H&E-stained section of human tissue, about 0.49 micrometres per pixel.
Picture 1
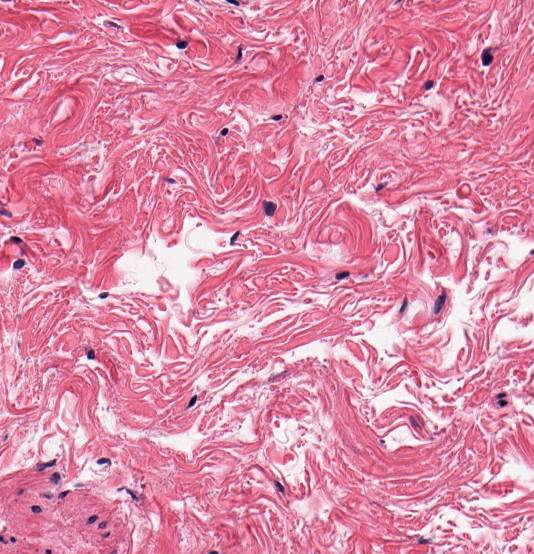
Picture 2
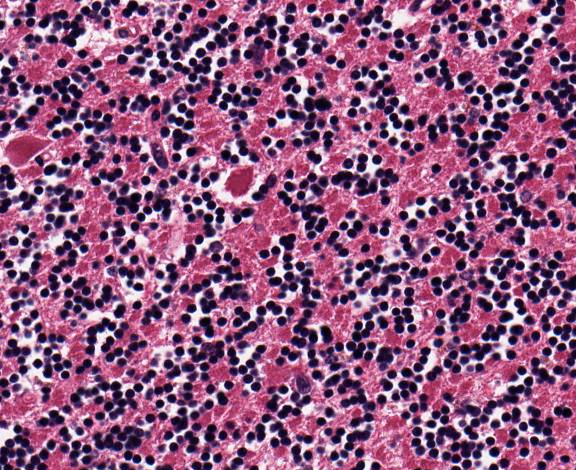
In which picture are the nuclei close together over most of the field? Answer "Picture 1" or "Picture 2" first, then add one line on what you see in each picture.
Picture 2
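What picture 1 shows: Small dark spindle-to-oval nuclei lie sparsely and singly between the collagen bundles.
What picture 2 shows: The crowded nuclei are small, round, uniform and deeply dark blue-black, with almost no visible cytoplasm.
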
